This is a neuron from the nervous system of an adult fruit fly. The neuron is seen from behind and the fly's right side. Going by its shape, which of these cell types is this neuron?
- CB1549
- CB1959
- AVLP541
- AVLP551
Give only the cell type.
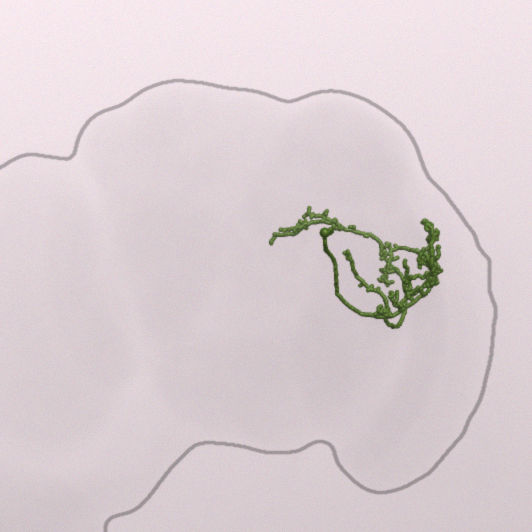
AVLP541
